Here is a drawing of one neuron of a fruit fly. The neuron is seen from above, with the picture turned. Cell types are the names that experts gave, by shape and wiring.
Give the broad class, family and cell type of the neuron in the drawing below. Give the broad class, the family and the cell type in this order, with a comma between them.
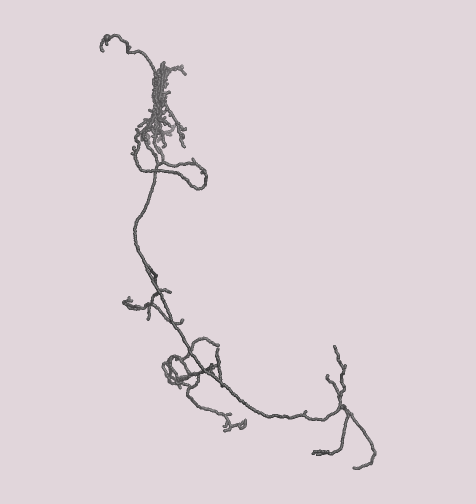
central-brain intrinsic neuron, hemilineage SLPal2, AVLP742m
